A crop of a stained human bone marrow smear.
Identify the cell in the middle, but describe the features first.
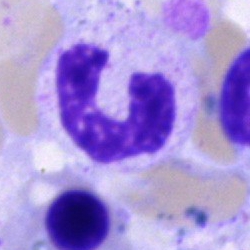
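You've got a roughly round cell here, and its nucleus curves into a horseshoe with the opening facing up. The arms are joined by a broad band of nuclear material, not thin threads. The chromatin is dark purple and clumped, with paler patches scattered through it. That's a band neutrophil.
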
